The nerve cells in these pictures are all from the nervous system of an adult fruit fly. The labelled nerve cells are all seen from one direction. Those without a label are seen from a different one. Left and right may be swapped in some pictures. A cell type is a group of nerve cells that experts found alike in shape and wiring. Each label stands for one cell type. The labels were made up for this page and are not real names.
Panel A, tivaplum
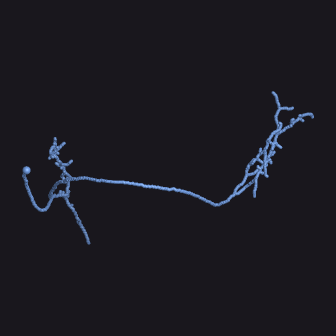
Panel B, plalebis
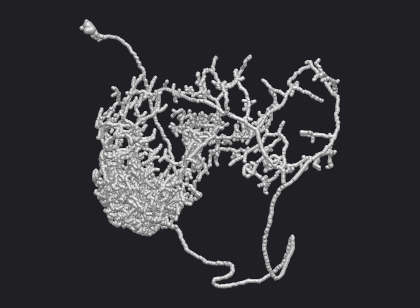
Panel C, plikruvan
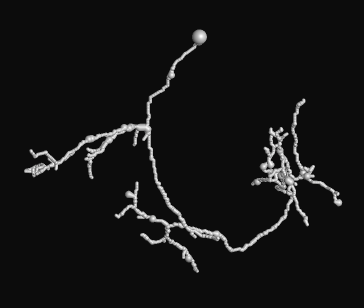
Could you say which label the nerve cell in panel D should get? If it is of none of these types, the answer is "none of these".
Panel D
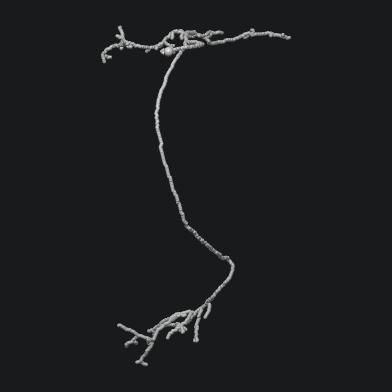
tivaplum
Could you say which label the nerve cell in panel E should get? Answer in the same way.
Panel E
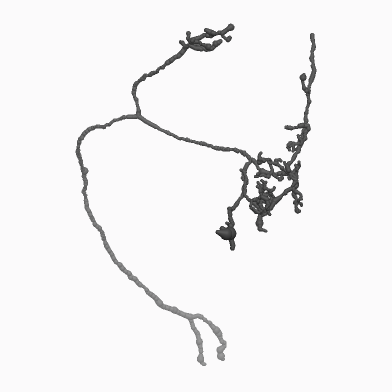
none of these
